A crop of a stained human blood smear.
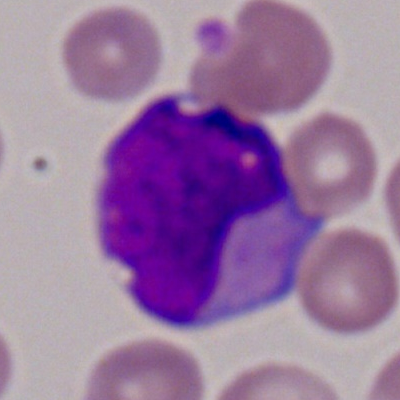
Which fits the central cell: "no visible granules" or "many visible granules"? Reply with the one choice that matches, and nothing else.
No visible granules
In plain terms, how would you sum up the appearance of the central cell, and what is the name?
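Roughly rounded in outline, the central cell has a nucleus that fills most of it. The chromatin stains deep purple and has a mottled, clumped look. Pale blue cytoplasm lies mostly at the lower right of the cell. It is a myeloblast.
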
